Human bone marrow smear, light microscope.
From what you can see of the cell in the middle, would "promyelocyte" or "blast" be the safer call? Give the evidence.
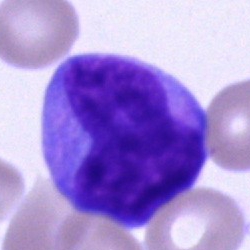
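It is a blast, not a promyelocyte. The cell outline is smooth, with no surface projections. The nucleus occupies most of the cell and carries a V-shaped notch on its left side. The blue cytoplasm is at its widest on the left side of the cell.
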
